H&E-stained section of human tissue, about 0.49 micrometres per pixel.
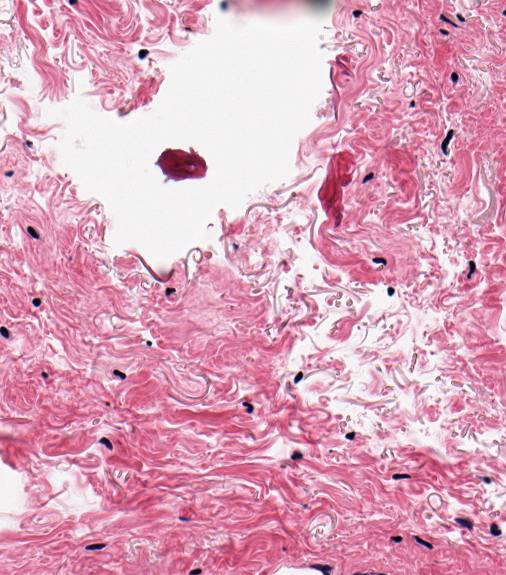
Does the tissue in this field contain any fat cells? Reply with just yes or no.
No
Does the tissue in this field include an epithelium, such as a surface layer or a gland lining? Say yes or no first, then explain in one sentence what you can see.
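No. The whole field is pink-staining fibrous connective tissue with no epithelium anywhere.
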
